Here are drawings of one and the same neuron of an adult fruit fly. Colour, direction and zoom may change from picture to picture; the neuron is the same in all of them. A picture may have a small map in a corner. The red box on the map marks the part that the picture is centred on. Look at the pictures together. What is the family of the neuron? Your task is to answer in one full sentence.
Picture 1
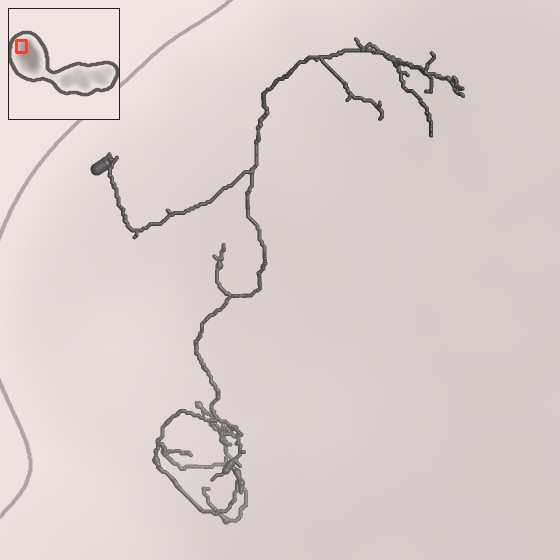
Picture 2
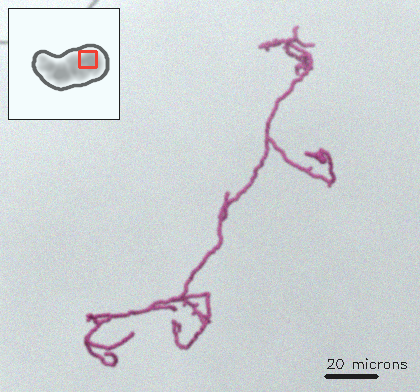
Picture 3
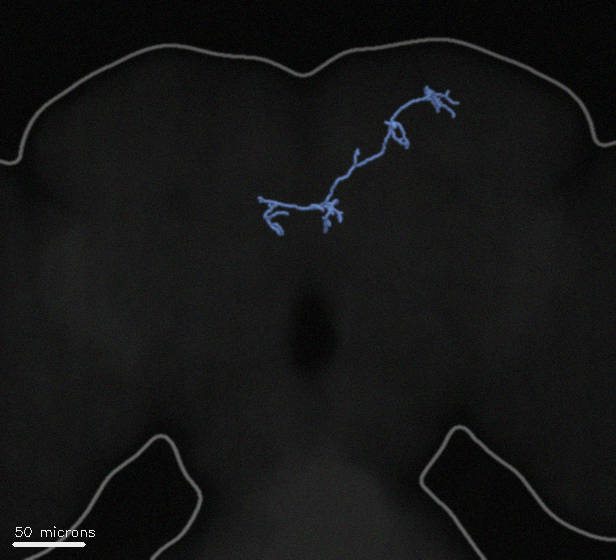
The family that includes this neuron is class DAN.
